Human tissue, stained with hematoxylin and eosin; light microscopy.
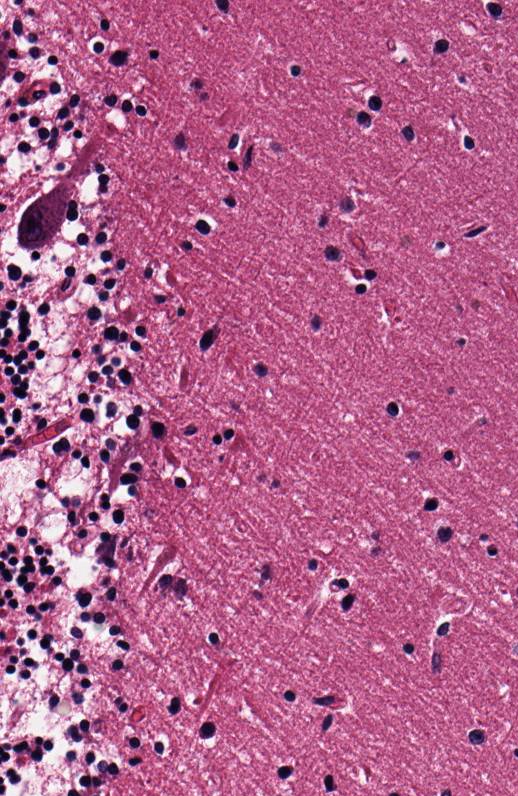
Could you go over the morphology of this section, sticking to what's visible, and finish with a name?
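Layers: a densely cellular band along the left edge; elsewhere, a pale pink fibrillary layer with sparse nuclei. Left band: crowded small, round, dark-staining nuclei with very little visible cytoplasm. Layer border, upper left: one large neuron with a triangular cell body. Left band, mid-height: a thin-walled small vessel holding red blood cells. This is cerebellum.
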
